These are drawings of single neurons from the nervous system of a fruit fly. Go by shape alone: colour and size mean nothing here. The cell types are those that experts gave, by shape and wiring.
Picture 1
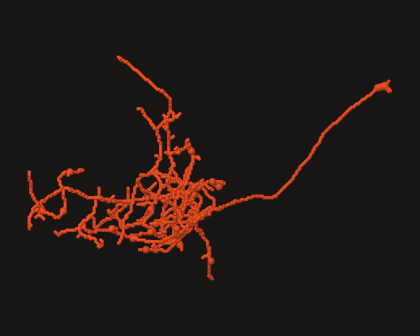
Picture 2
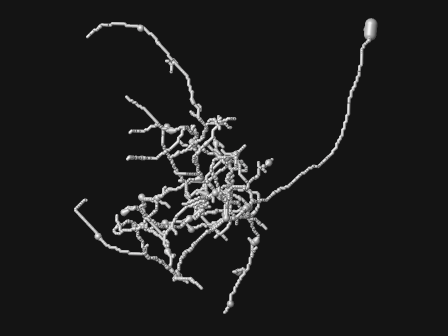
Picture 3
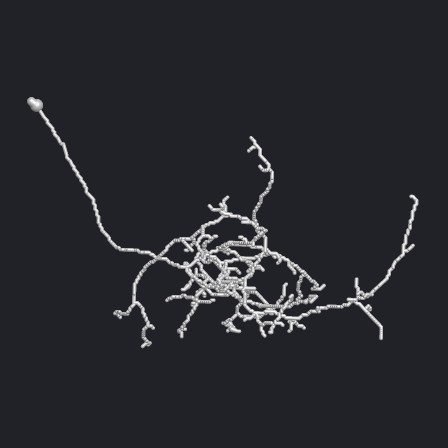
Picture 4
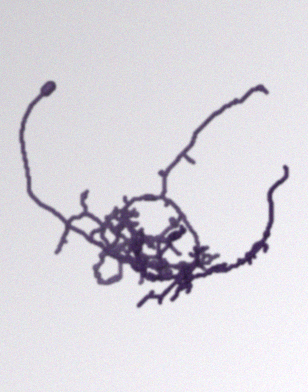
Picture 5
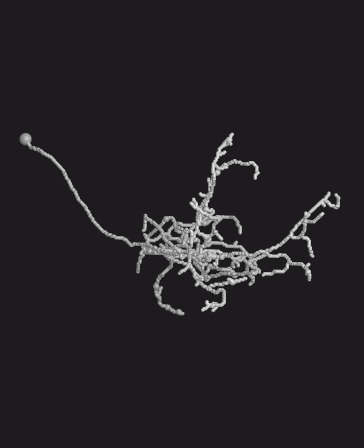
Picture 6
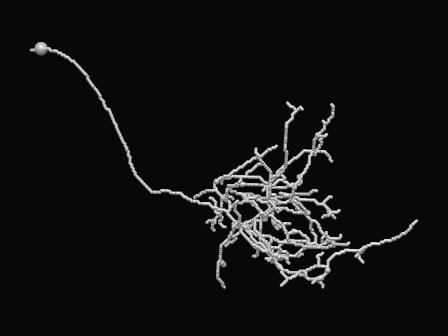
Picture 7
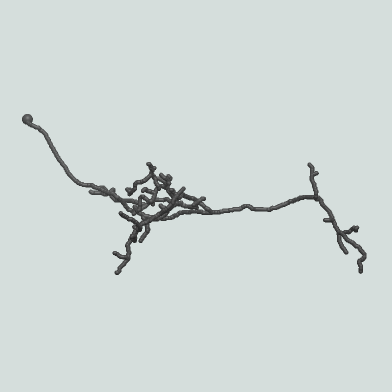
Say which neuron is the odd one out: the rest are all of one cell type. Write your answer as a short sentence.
Picture 7 shows a neuron of another cell type.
